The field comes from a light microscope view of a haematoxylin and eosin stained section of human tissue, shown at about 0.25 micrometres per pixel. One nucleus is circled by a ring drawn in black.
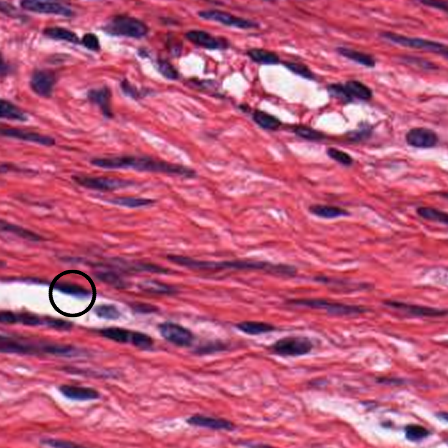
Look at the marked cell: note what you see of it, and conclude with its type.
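The nucleus is dark, elongated and flattened, stretched out along the edge of the lumen. It lies on the upper border of a narrow, slit-like, empty lumen, lining that wall. Almost no cytoplasm can be made out around the nucleus. The cell and the lumen run in the same direction as the surrounding pink wavy fibres. The marked nucleus belongs to an endothelial cell.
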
